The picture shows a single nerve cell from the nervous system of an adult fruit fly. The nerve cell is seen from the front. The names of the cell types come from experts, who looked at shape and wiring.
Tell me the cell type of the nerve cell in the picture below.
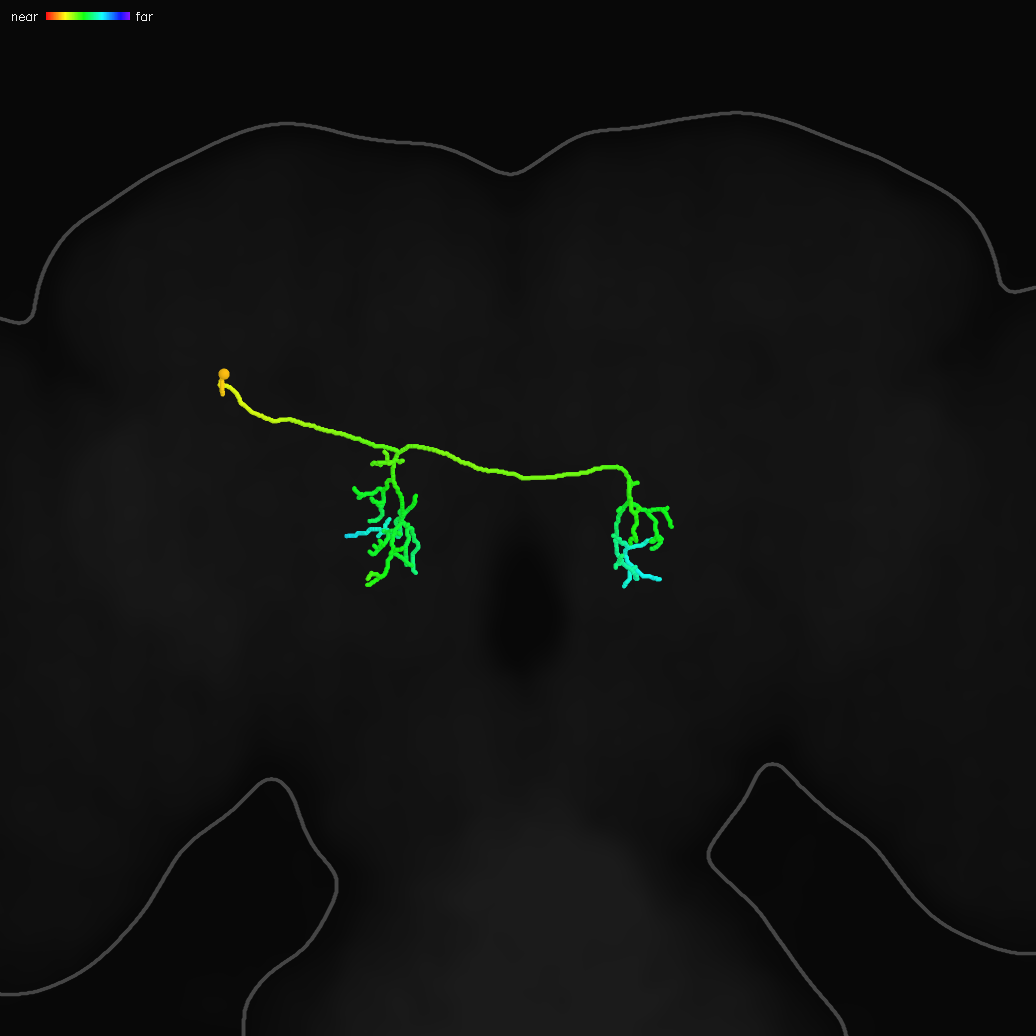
LAL094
